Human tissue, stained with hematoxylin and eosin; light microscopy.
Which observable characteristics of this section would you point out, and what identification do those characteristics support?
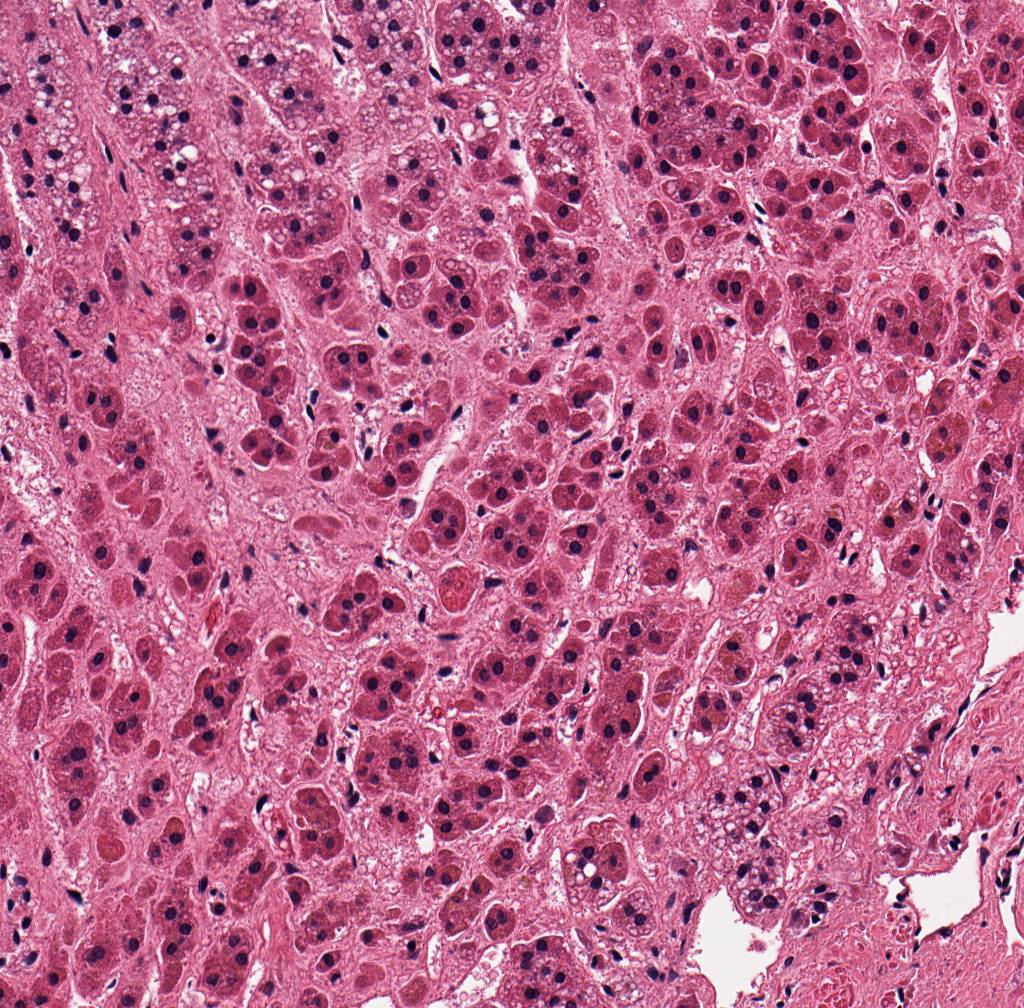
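Large polygonal cells occupy the whole field, arranged in small clusters and short cords separated by thin pink strands. These cells have abundant granular pink-red cytoplasm. Toward the right side, some of them contain fine brown cytoplasmic granules. The pink strands carry small elongated dark nuclei. This section is adrenal gland.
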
